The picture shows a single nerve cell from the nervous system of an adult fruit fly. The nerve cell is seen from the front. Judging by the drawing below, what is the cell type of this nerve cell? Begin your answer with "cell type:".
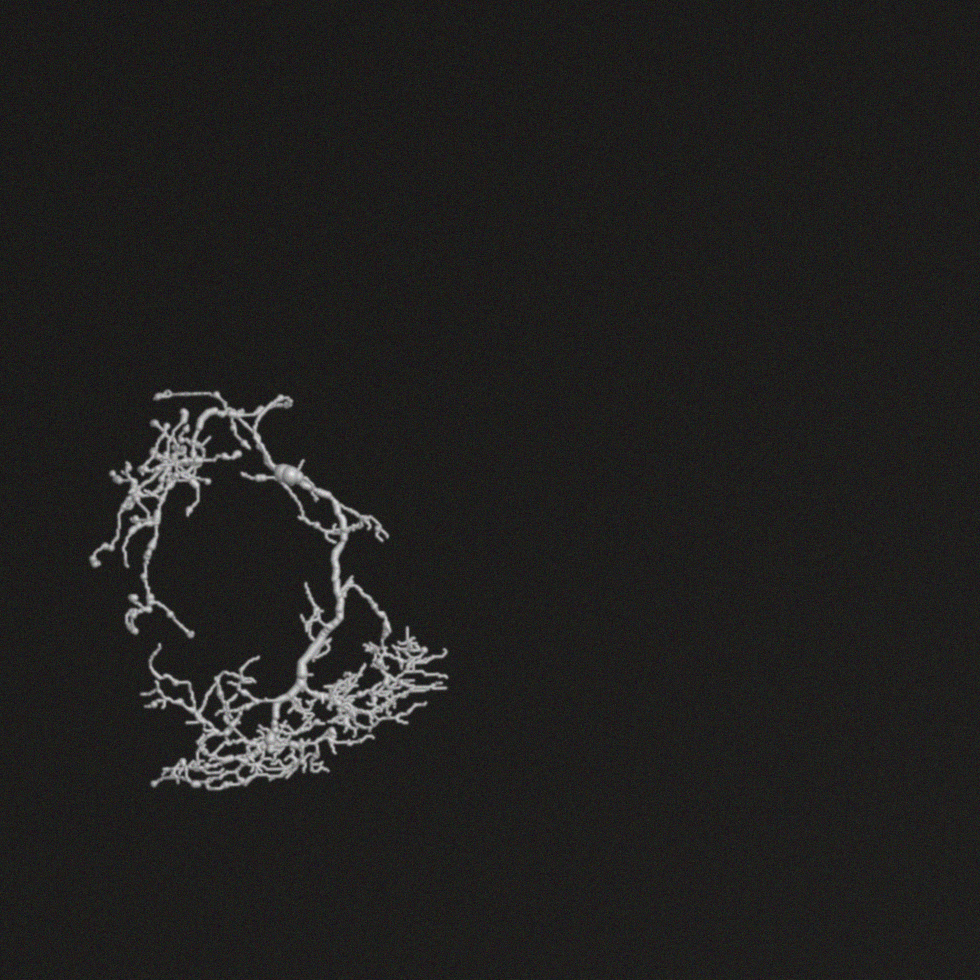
cell type: INXXX194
